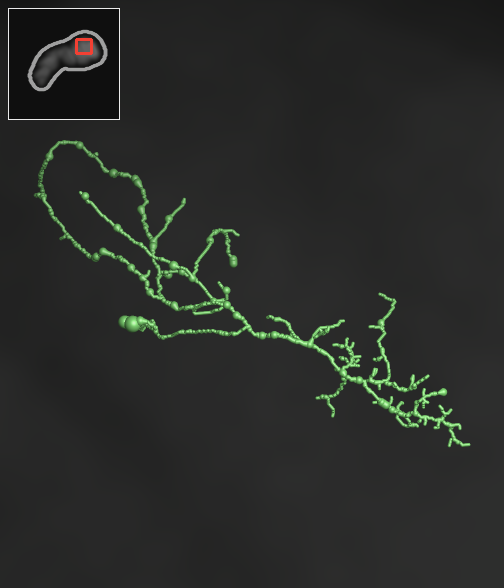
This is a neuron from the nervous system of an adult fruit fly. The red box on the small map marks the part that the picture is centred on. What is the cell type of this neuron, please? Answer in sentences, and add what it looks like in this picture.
Its cell type is LPi4a. Its broad class is optic-lobe intrinsic neuron. The cell body is on the left of the picture. Dozens of branch ends can be seen.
